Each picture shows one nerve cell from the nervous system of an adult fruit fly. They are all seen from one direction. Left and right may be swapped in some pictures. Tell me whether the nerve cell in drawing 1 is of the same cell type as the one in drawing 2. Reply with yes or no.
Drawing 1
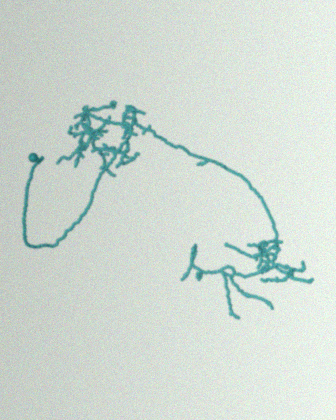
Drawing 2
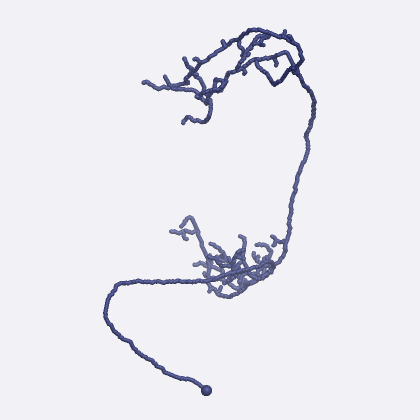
yes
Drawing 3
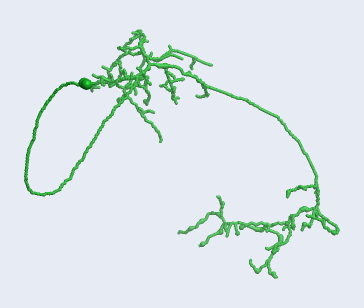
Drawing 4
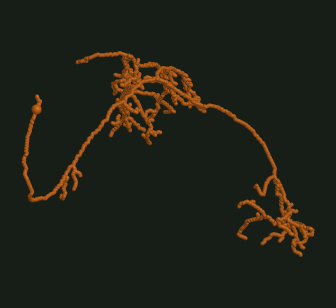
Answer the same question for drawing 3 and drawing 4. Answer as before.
no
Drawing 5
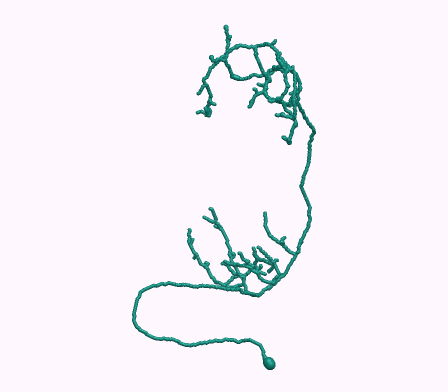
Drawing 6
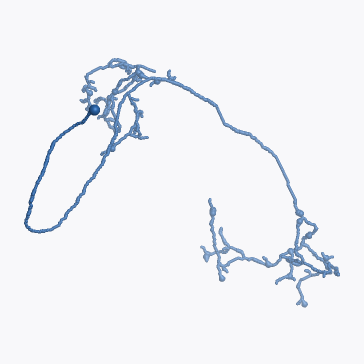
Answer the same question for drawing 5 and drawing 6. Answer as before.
yes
